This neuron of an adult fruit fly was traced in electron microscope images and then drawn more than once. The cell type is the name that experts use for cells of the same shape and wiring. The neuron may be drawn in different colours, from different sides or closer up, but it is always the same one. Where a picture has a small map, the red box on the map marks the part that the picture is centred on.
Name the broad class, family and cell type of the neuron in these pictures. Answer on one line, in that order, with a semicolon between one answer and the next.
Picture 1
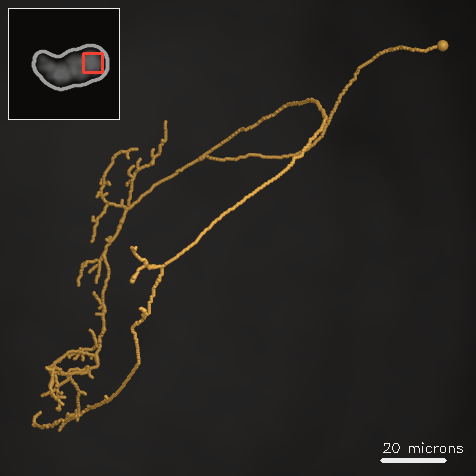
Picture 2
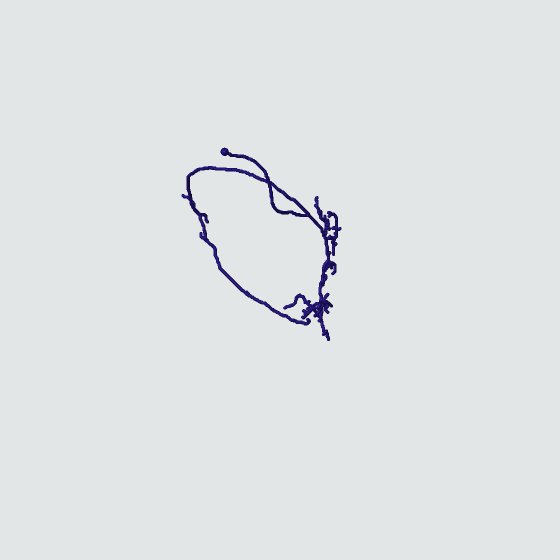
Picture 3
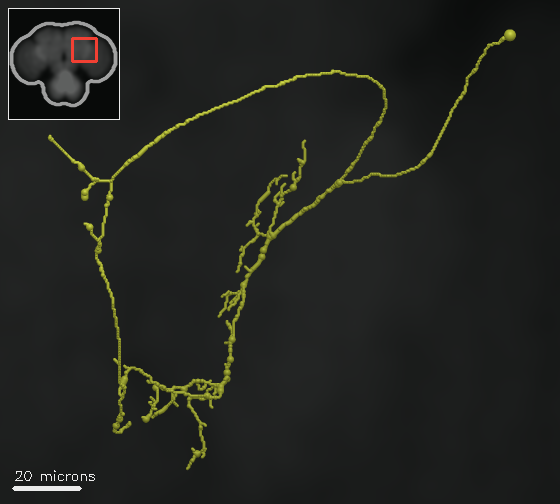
central-brain intrinsic neuron; hemilineage SLPa&l1_lateral; CB2873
